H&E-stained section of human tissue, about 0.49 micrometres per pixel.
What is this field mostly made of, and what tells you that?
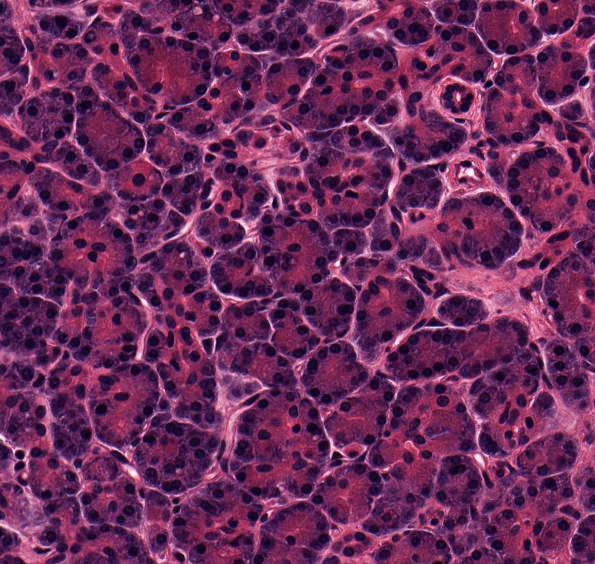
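This is exocrine pancreas, its cells gathered into acini. Within each acinus the cells radiate around a centre, their round, dark, fairly uniform nuclei lying one per cell toward the outer edge. Their cytoplasm is two-toned: bright pink toward the centre, darker purple near the outer edge.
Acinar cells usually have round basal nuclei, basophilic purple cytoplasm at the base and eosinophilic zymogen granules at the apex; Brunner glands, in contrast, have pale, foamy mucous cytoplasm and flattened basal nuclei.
The central lumens are tiny and mostly hard to see, with no wide open spaces.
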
